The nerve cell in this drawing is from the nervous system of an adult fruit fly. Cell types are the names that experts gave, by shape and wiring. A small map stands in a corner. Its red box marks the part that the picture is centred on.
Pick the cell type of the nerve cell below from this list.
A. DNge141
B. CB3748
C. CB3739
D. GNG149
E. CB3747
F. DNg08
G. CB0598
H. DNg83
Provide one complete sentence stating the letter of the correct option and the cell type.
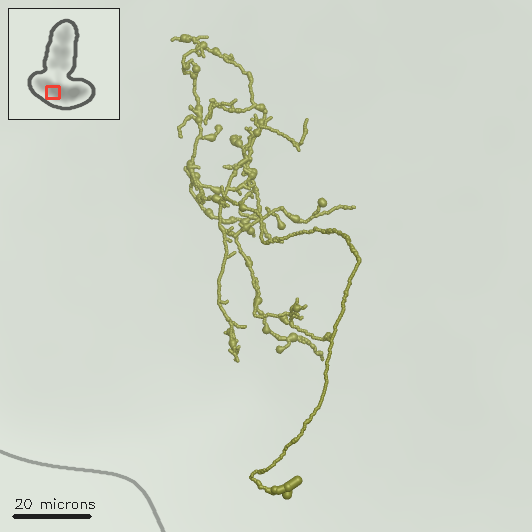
Cell type CB3747 is what the nerve cell is, as option E states.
